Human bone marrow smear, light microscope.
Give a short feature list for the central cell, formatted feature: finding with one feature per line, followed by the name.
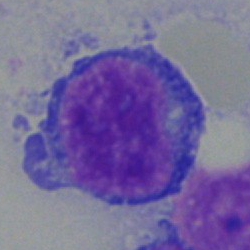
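Shape: roughly round; irregular bulging margin on the left side
Nucleus: occupies most of the cell
Cytoplasm: stains deep blue
Granules: none visible
Identity: proerythroblast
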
